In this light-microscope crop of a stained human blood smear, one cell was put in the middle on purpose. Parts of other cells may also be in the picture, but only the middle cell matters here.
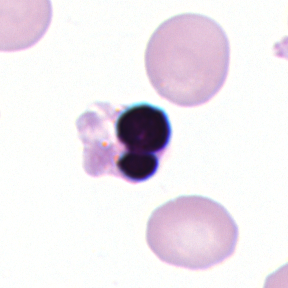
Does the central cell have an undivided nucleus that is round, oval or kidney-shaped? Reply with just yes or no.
No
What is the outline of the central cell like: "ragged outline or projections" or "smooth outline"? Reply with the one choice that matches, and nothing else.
Ragged outline or projections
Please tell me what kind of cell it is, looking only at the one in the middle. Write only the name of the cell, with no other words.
normoblast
